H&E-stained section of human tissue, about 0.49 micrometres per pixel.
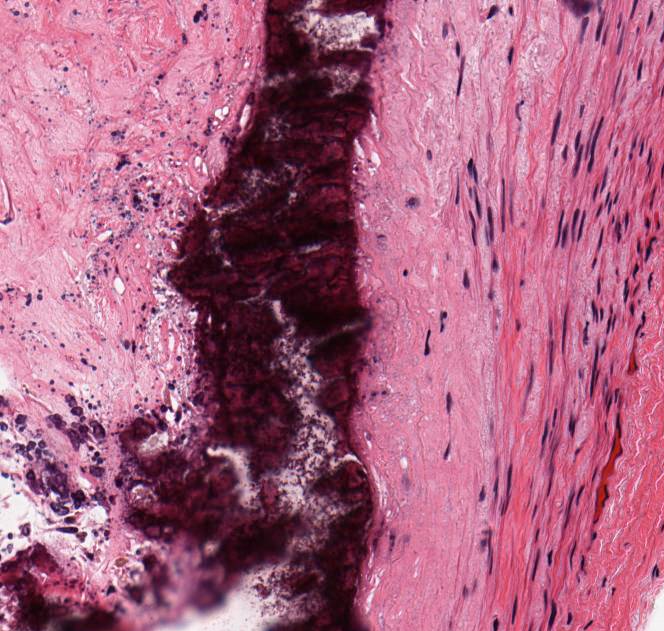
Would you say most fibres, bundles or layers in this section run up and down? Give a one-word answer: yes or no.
Yes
